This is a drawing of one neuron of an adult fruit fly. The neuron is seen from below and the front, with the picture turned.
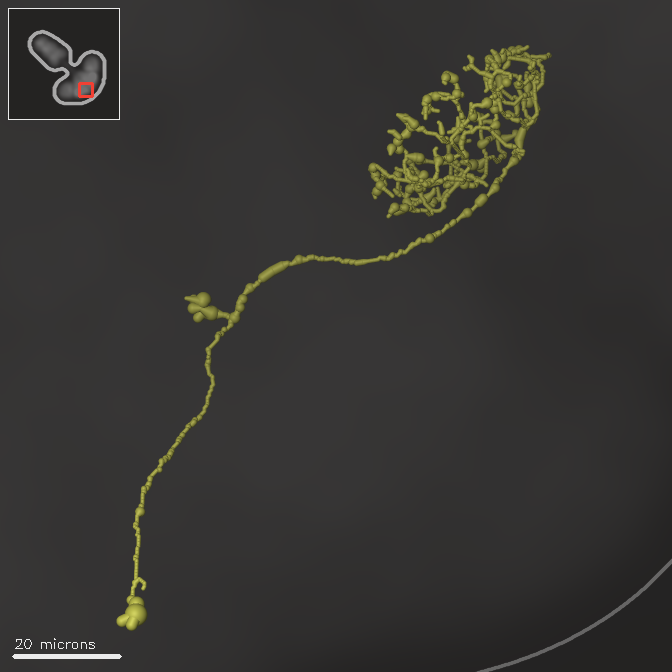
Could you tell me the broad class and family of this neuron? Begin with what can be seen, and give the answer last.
It lies in the brain. By the scale bar it is about 110 microns tall in this view. Dozens of branch ends can be seen. It is a central-brain intrinsic neuron. Its family is hemilineage EBa1.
